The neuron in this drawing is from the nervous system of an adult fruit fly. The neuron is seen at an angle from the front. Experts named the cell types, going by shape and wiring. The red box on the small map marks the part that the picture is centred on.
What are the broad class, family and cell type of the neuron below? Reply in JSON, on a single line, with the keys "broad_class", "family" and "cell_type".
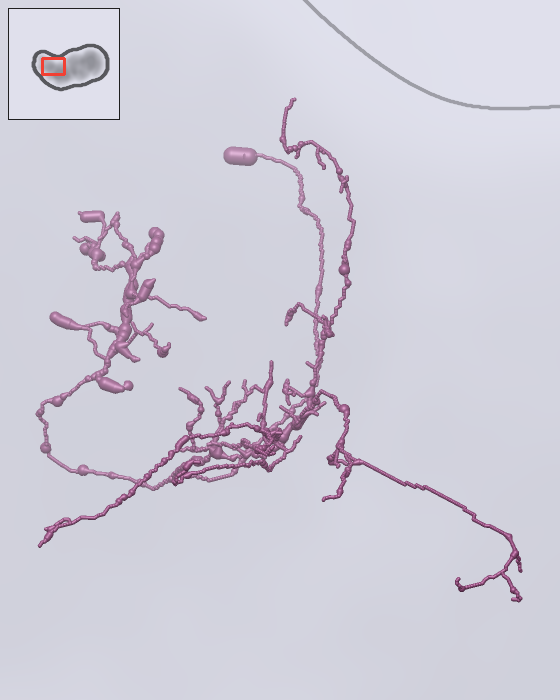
{"broad_class": "nerve-cord intrinsic neuron", "family": "hemilineage 09A", "cell_type": "IN09A042"}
